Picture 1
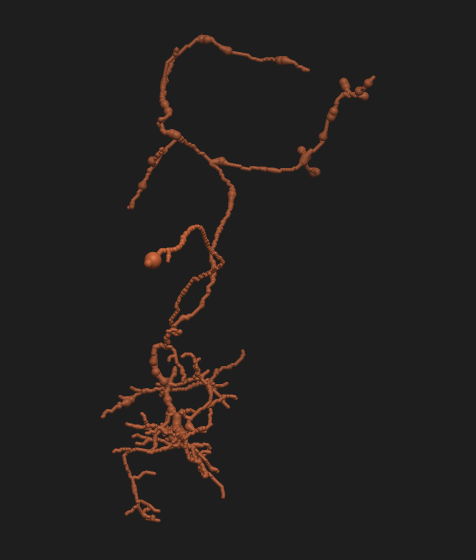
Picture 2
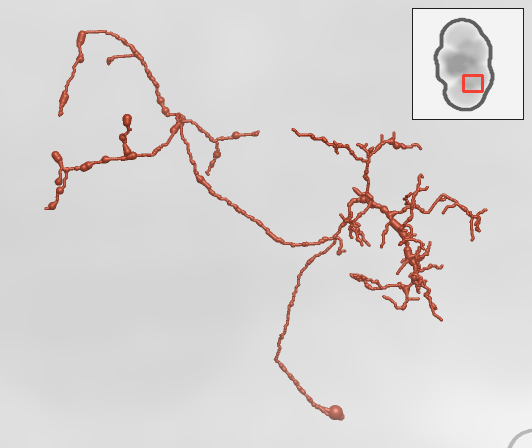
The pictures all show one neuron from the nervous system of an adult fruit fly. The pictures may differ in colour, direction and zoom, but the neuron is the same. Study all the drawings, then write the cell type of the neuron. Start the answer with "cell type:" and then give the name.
cell type: LHAV2b4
